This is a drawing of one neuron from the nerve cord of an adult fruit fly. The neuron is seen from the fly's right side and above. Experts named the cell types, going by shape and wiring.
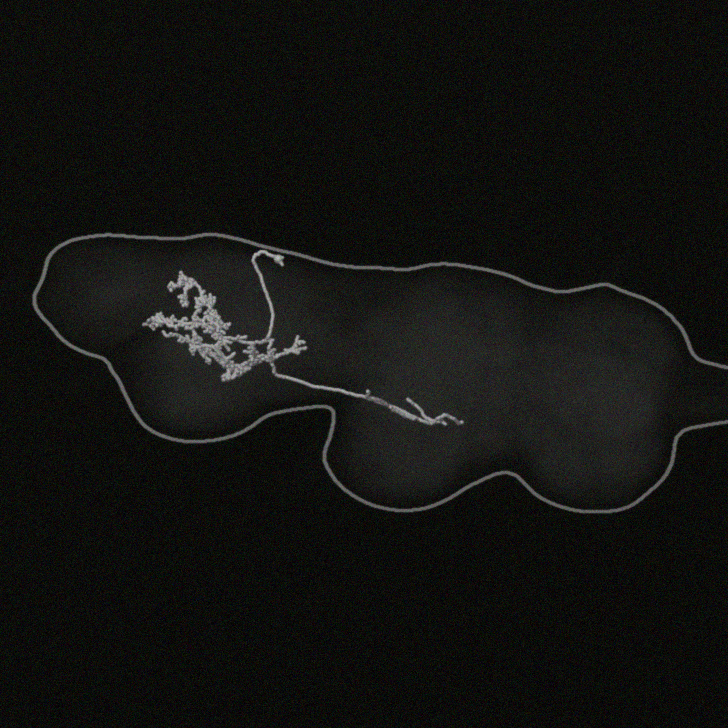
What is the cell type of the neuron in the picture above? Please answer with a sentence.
The cell type is IN23B060.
